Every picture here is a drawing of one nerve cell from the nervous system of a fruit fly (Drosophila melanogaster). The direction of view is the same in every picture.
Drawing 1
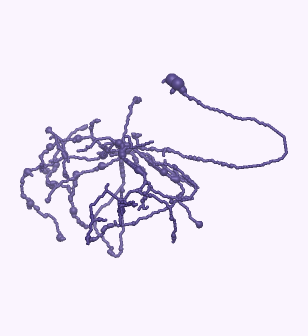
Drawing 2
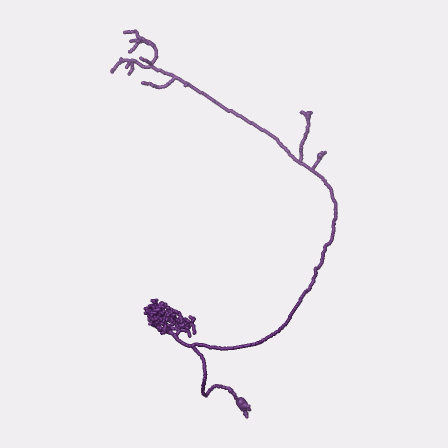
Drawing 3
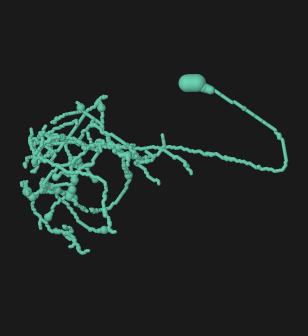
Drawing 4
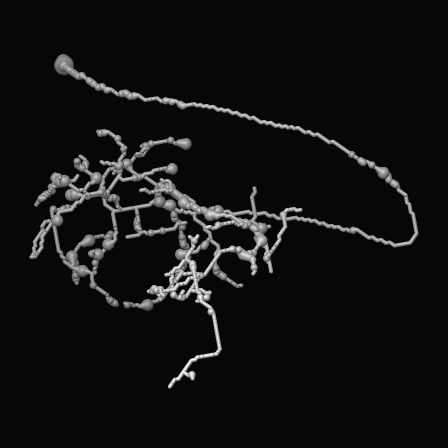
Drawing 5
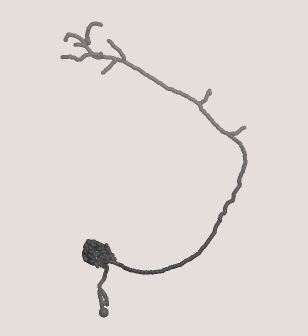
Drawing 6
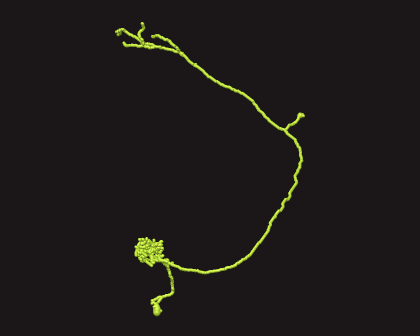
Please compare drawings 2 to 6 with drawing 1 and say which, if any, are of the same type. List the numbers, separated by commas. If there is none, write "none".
3, 4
